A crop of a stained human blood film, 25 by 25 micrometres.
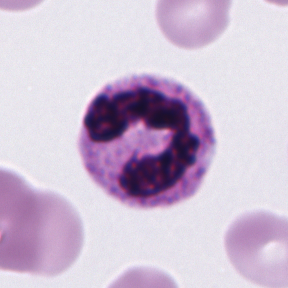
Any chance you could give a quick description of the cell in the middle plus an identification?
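Nuclear shape first: the lobes curve in an incomplete ring around a pale central area of cytoplasm. Chromatin next: dark purple and coarsely clumped. Nucleoli are not visible in the nucleus, and the cytoplasm shows no vacuoles. This is a segmented neutrophil.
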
